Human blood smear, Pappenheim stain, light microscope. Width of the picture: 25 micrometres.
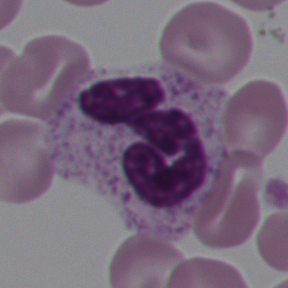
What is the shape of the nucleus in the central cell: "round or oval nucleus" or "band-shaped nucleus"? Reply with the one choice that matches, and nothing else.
Band-shaped nucleus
